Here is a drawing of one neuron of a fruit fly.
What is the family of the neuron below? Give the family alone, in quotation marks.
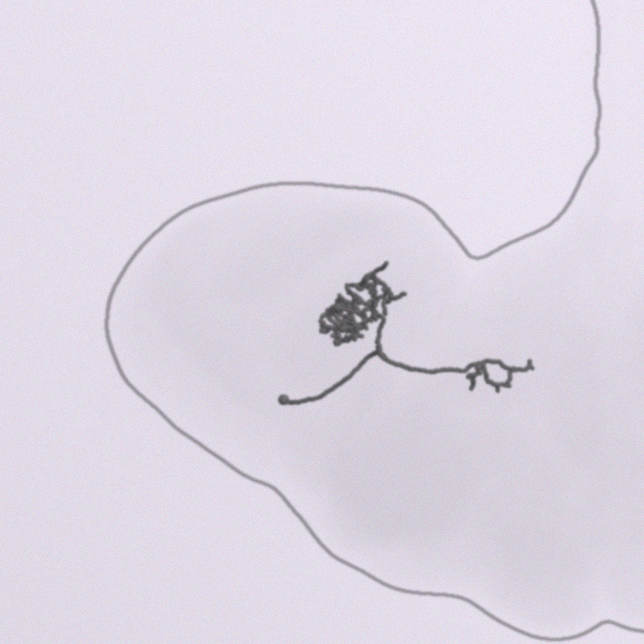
"hemilineage VPNd1"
